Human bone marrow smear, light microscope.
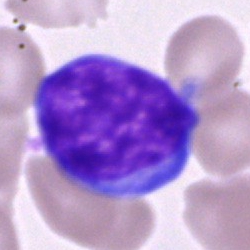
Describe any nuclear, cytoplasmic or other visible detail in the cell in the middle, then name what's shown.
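Start with the outline of the cell, which is oval and smooth. Notice how the nucleus takes up nearly all of it. The chromatin there is dark purple and coarsely clumped. Search the cytoplasm and you will find no granules at all. The cell is a blast.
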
